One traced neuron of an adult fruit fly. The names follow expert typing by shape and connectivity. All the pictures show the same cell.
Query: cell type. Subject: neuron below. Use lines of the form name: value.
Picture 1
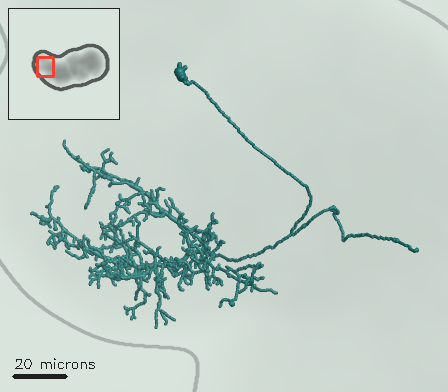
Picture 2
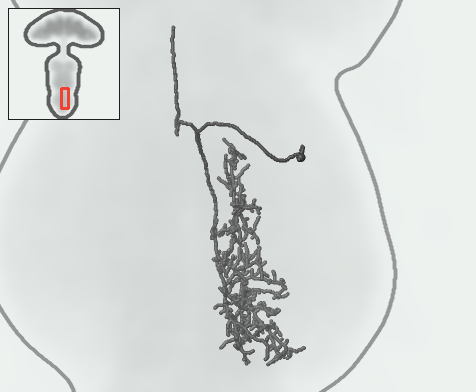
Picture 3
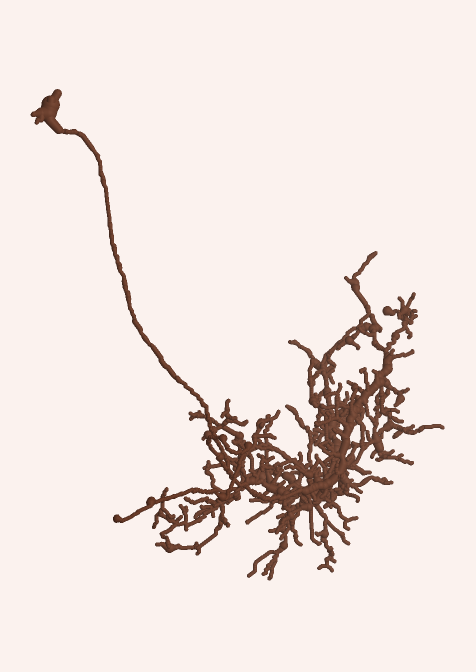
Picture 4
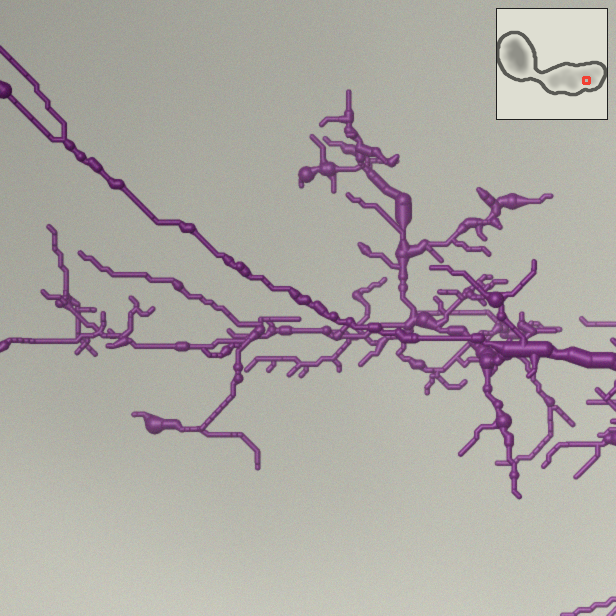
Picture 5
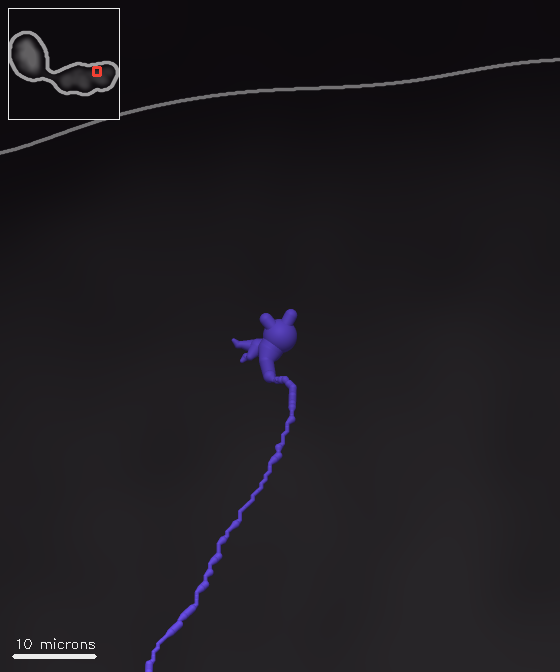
cell type: IN23B043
